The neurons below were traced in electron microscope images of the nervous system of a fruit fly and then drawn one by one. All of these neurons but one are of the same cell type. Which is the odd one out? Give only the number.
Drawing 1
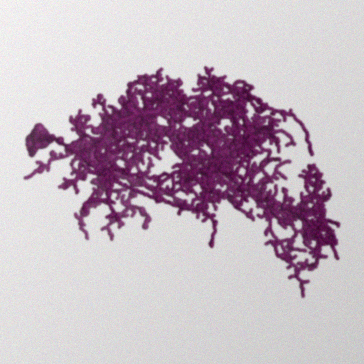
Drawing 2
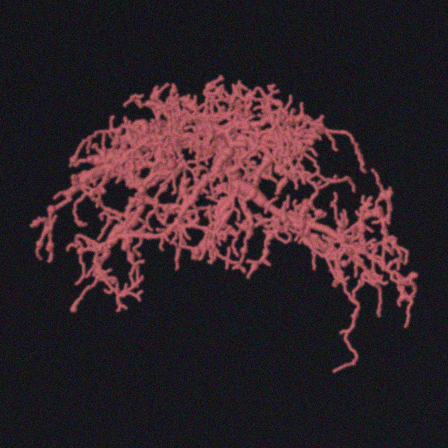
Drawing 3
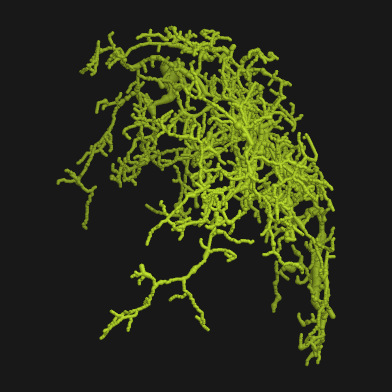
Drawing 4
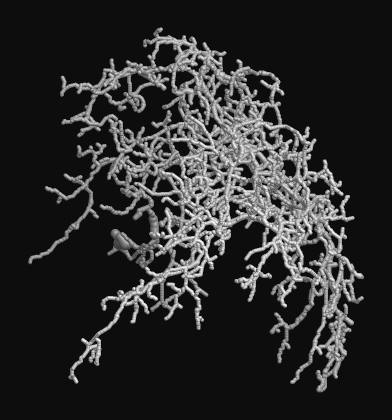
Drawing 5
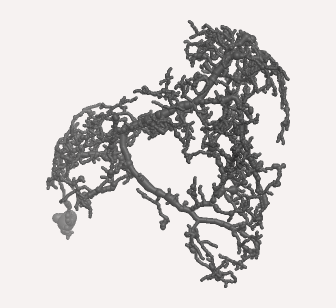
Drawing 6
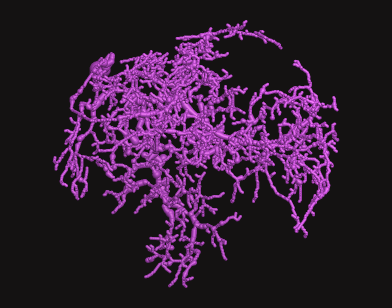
5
